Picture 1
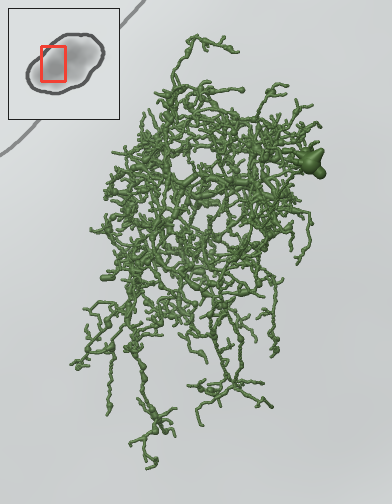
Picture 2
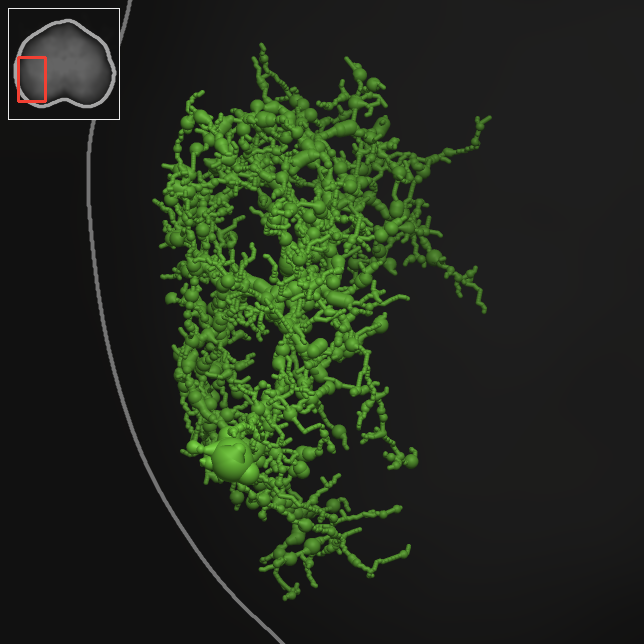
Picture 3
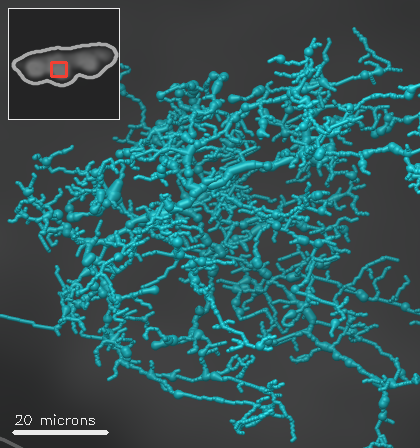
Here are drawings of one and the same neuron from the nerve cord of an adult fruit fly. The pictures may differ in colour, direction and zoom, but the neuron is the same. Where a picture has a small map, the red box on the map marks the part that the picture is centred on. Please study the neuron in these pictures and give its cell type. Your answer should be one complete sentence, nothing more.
So far as cell type goes, this neuron is IN16B036.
